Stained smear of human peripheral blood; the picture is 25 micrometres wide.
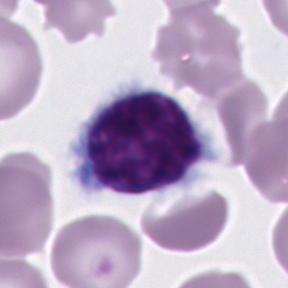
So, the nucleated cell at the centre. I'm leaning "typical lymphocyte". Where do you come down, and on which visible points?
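The nucleus is round in outline and about 9 micrometres across, with no distinct nucleoli. The cytoplasm is pale blue and free of visible granules, and the cell margin bears fine, hair-like projections. The red cells above it have crenated, spiky edges.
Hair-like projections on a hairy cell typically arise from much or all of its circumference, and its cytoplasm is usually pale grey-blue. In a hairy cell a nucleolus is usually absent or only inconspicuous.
The projections and pale cytoplasm therefore agree with hairy cell, as does the lack of nucleoli.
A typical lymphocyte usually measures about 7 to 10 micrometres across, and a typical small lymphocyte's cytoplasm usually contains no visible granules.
The granule-free cytoplasm suits typical lymphocyte, but a nucleus of 9 micrometres alone nearly fills the usual span of a whole typical lymphocyte, which tells against that name. The name typical lymphocyte therefore does not fit; the cell is a hairy cell.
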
